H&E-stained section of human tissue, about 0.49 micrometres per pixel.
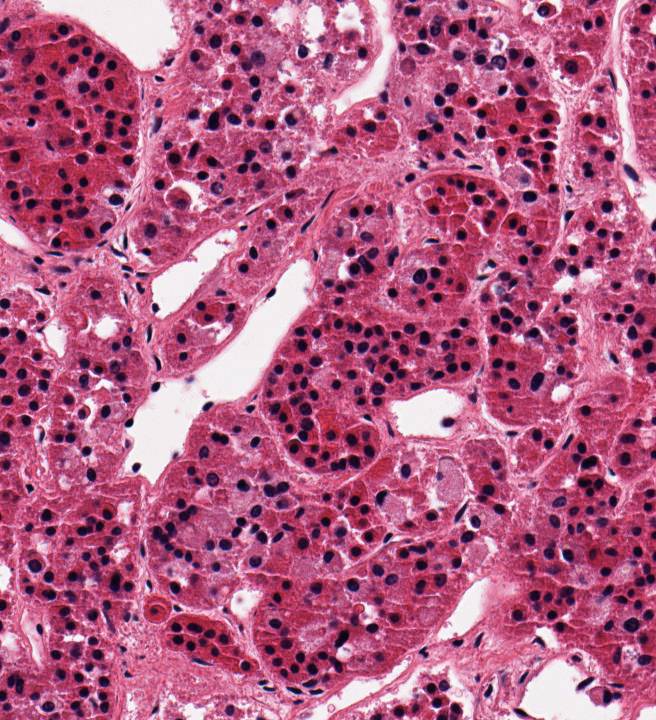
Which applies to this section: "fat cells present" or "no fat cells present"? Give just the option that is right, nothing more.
No fat cells present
